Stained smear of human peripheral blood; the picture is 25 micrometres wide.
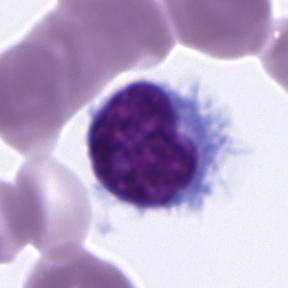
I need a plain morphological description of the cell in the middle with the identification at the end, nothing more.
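Fine, hair-like projections fringe the cytoplasm, most plainly on the right side of the cell. The cytoplasm stains pale blue; it is scant on the left but forms a wider zone on the right of the nucleus. The dark purple chromatin appears mottled rather than smooth. The cell is a hairy cell.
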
